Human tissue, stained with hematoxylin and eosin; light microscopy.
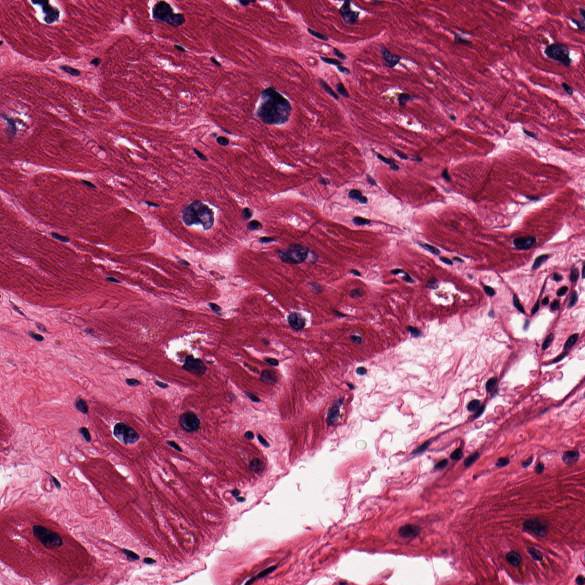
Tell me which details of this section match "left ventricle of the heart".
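This section is of the left ventricle of the heart. In it the muscle fibre nuclei lie centrally within the fibres rather than at their edges, and fine longitudinal fibrillar streaks run through the eosinophilic fibre cytoplasm.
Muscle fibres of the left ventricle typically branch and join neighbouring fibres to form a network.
Several fibres in the upper half carry large, dark, irregular nuclei. Pale pink, loose, wavy connective tissue with scattered small dark elongated nuclei occupies the lower left and follows the cleft towards the right.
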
